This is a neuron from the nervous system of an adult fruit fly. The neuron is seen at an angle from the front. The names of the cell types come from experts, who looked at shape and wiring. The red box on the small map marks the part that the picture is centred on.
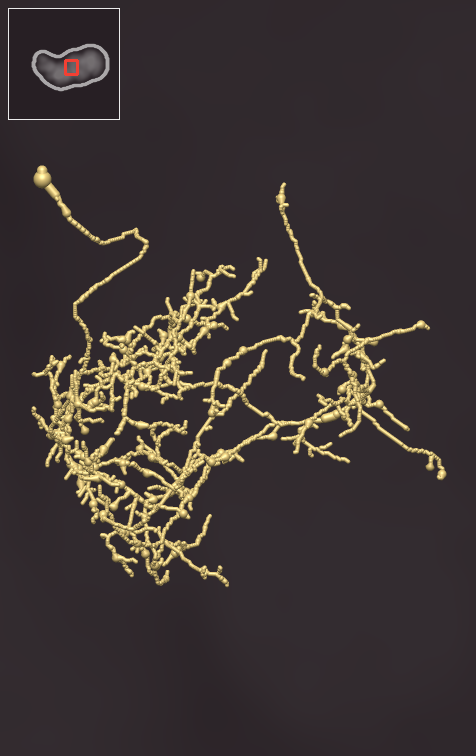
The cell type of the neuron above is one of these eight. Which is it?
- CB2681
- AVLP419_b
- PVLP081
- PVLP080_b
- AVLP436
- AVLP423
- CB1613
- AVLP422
PVLP081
